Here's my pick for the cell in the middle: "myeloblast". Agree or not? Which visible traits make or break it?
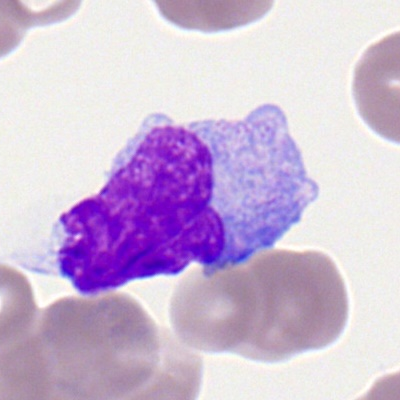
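Myeloblast does not fit: this is a monocyte. The cytoplasm decides: it fills roughly the right half of the cell rather than forming a narrow rim.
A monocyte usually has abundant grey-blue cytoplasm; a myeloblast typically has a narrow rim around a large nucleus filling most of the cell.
Its pale blue cytoplasm has a fine speckled texture without coarse granules, in keeping with monocyte.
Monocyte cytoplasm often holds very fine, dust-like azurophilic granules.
The outline is irregular, with blunt rounded bulges above; red cells touch it below.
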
